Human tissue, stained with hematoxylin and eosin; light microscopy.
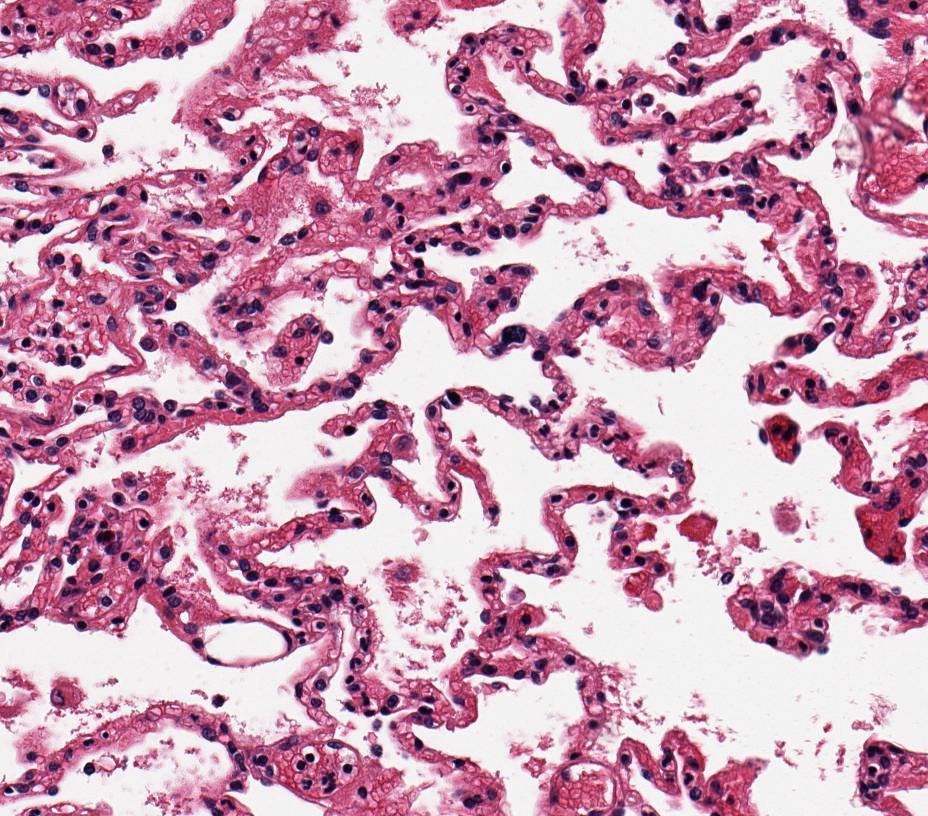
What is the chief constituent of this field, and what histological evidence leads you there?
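Alveolus: thin, wavy, branching septa separate large, irregular empty spaces. Septa more crowded at left than right. A single row of small cells edges the septa, nuclei bulging toward the spaces. No glands, cartilage or smooth muscle bundles.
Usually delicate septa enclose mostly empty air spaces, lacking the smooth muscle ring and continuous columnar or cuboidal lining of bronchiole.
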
